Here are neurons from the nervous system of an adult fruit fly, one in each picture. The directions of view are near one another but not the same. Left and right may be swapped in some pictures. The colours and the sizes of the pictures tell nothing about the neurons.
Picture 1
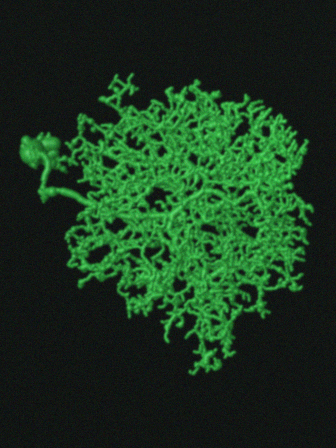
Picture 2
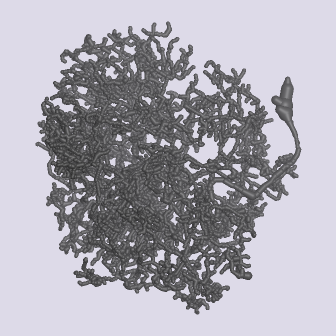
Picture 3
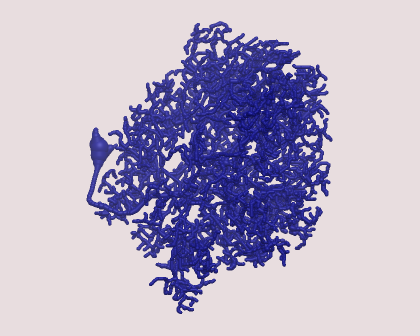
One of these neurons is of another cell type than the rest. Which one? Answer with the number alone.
1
